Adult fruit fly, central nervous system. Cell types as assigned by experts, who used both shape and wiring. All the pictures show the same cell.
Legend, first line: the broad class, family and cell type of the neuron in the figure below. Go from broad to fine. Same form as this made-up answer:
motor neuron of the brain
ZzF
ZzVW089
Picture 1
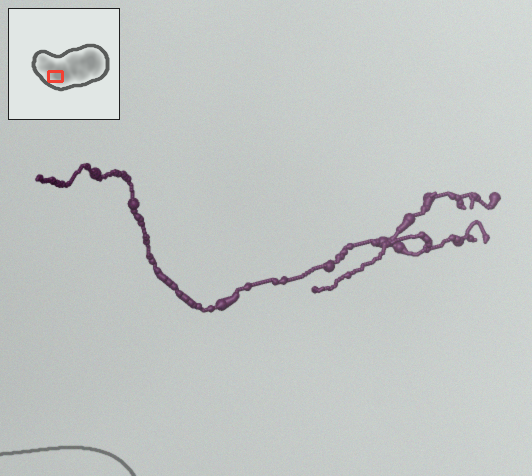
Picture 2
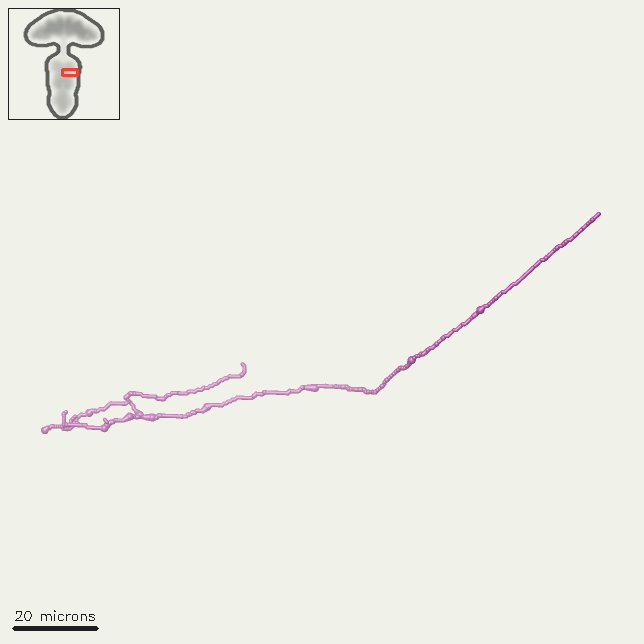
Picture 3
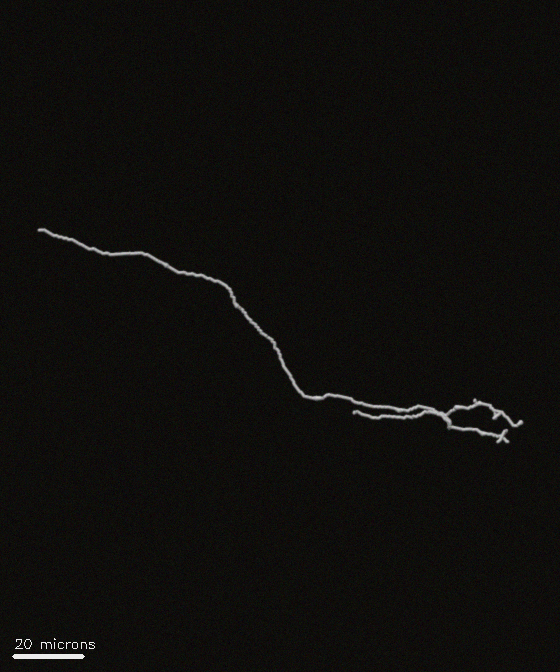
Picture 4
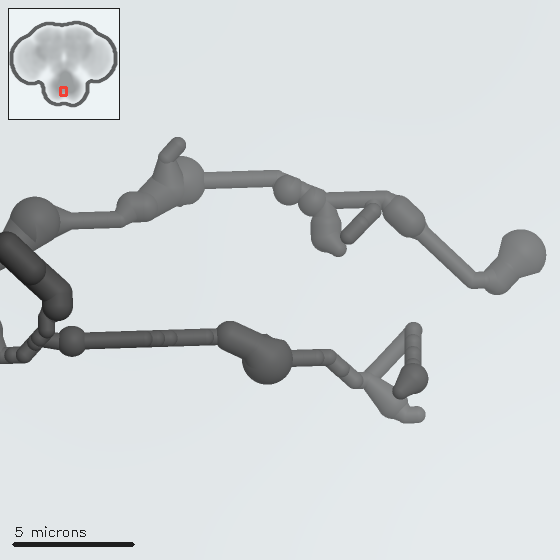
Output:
sensory neuron entering the nerve cord
class gustatory
WG1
